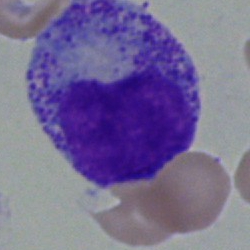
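Myelocyte: the central cell in a stained human bone marrow smear under the light microscope. Nucleus of the myelocyte: a single unlobed mass, sitting eccentrically in the lower part of the cell. Cytoplasm: a pale, nearly granule-free zone just above the nucleus, and coarse dark purple granules crowding it, most densely toward the cell edge.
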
